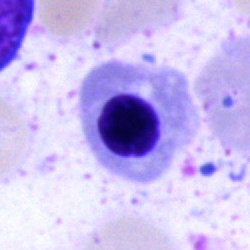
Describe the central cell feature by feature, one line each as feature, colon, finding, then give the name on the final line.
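Chromatin: dense, very dark purple
Cytoplasm extent: broad band around the nucleus on all sides
Cytoplasm colour: pale greyish blue
Paler area: in the cytoplasm just above the nucleus
Name: erythroblast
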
